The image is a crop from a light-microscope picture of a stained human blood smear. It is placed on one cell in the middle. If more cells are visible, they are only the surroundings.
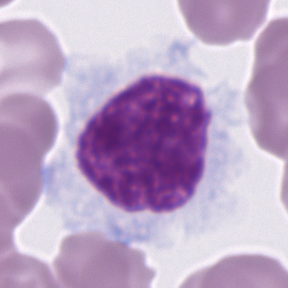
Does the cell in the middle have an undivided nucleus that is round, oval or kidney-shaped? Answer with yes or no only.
Yes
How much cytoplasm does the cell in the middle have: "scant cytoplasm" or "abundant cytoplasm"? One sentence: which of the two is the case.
What surrounds the nucleus is plentiful cytoplasm.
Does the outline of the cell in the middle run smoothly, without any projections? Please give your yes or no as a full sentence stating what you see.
No, the cell lacks a smooth edge; its outline is rough.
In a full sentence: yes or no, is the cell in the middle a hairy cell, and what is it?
Yes, the identity of the central cell is that of a hairy cell.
